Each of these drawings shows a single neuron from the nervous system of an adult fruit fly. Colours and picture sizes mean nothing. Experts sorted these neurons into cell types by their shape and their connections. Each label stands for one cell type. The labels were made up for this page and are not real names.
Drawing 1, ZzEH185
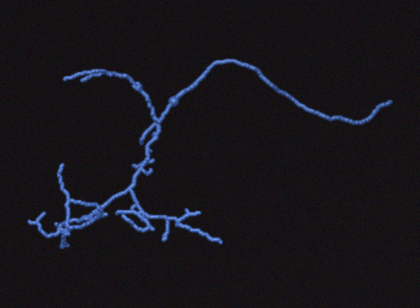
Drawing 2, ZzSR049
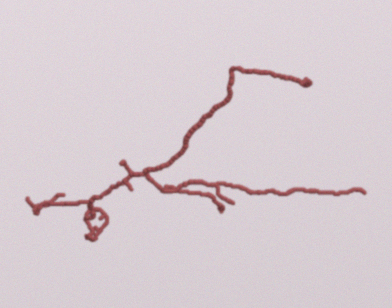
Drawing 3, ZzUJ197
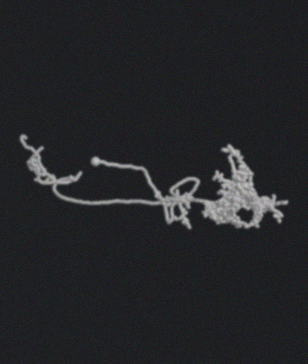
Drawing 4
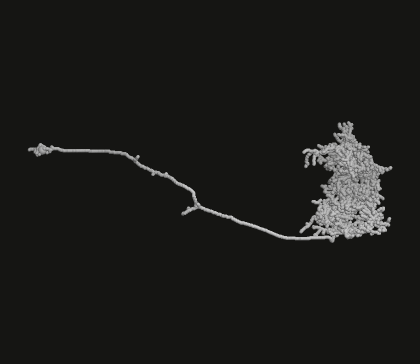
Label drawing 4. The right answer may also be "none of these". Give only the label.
none of these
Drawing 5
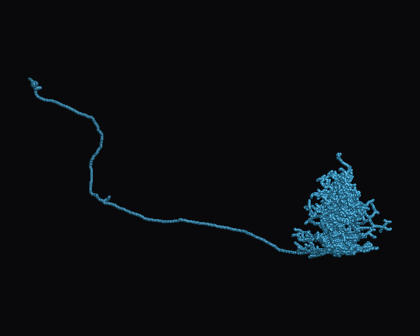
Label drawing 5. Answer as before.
none of these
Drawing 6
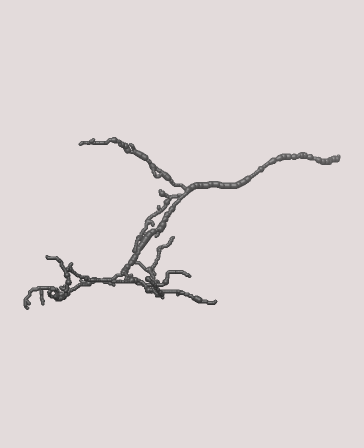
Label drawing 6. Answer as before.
ZzEH185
